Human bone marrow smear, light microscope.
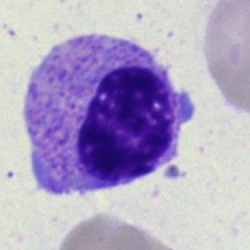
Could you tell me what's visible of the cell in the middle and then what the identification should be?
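Roughly round cell, edge slightly uneven. The nucleus sits off-centre to the right, and the abundant cytoplasm is widest on the left. There's a small pale blue bleb sticking out from the right edge. It's a myelocyte.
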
